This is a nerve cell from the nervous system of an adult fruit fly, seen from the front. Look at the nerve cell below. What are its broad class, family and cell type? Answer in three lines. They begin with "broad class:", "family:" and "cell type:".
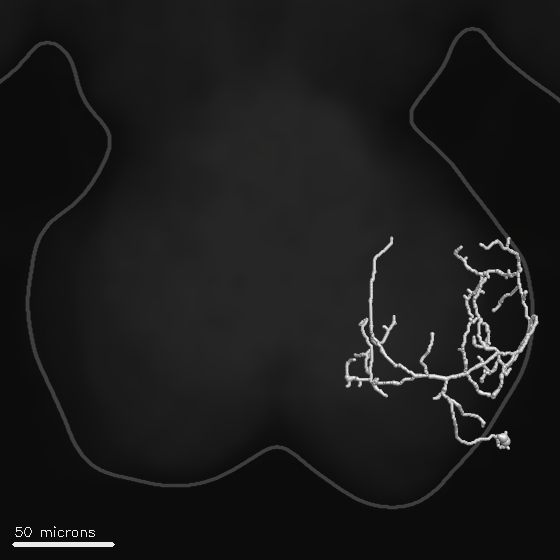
broad class: nerve-cord intrinsic neuron
family: hemilineage 13A
cell type: IN13A059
